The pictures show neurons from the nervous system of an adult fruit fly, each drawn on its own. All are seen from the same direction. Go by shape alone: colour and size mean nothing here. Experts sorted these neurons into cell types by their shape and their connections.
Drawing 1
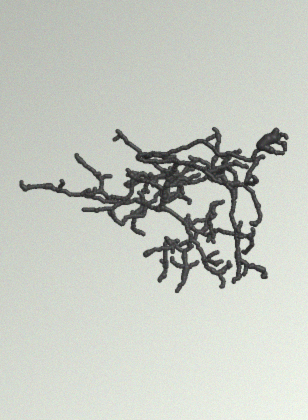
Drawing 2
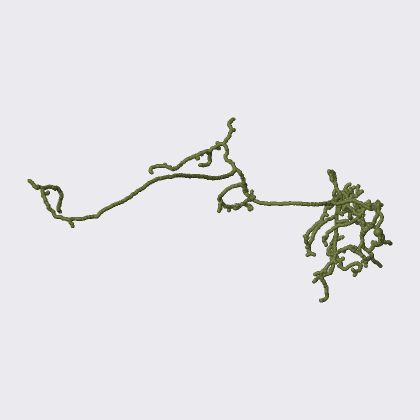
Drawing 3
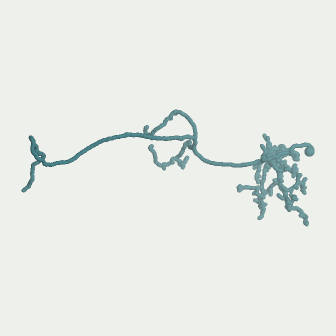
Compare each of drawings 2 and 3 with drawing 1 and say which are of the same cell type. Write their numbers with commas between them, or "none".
none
